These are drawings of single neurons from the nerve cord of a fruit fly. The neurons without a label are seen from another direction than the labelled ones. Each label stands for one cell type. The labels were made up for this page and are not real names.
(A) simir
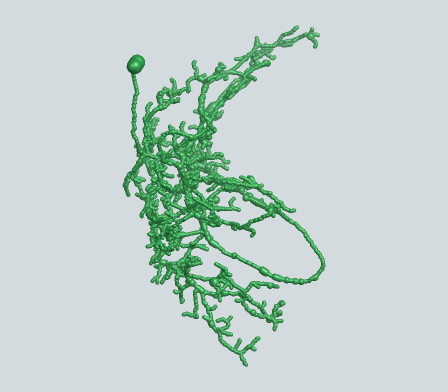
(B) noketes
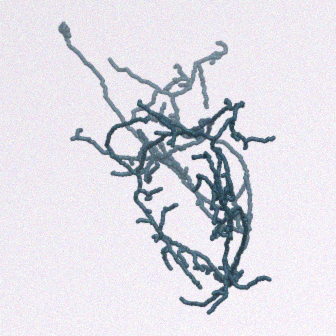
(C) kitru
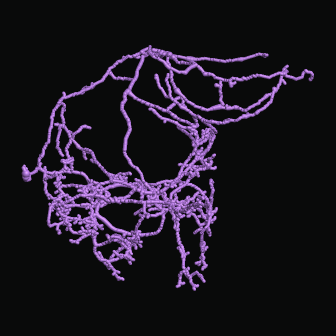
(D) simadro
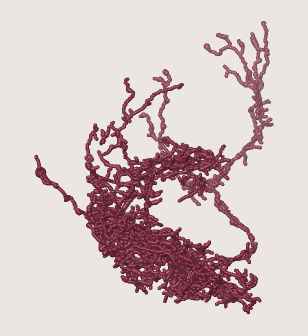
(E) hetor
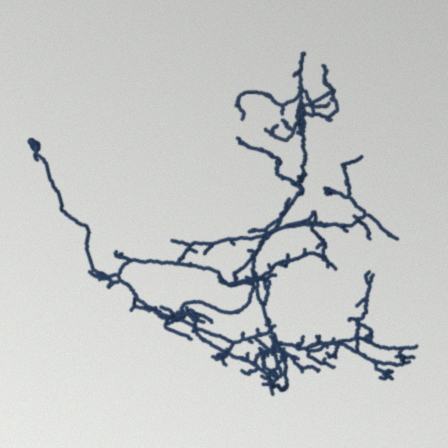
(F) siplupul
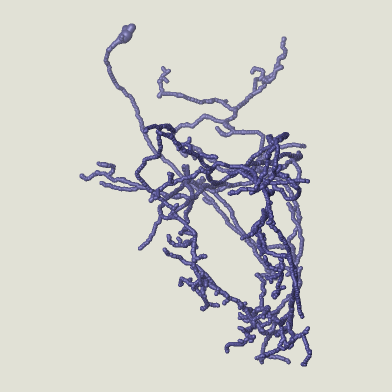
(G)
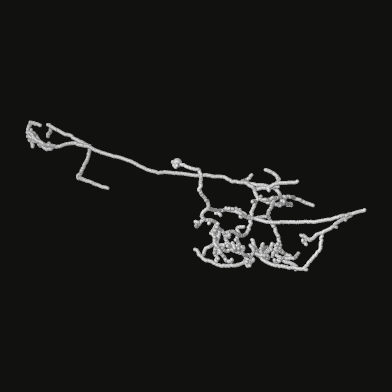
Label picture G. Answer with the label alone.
hetor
